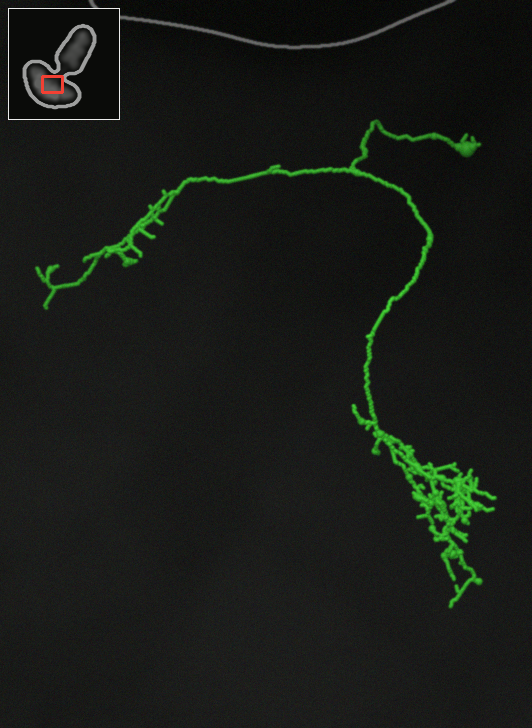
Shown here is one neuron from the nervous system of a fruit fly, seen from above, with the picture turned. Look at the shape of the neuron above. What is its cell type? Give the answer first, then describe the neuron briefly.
It is of cell type AMMC005. It is a central-brain intrinsic neuron. It is in the brain and does not reach the nerve cord. Its cell body lies at the upper right of the picture. The picture shows dozens of branch ends.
